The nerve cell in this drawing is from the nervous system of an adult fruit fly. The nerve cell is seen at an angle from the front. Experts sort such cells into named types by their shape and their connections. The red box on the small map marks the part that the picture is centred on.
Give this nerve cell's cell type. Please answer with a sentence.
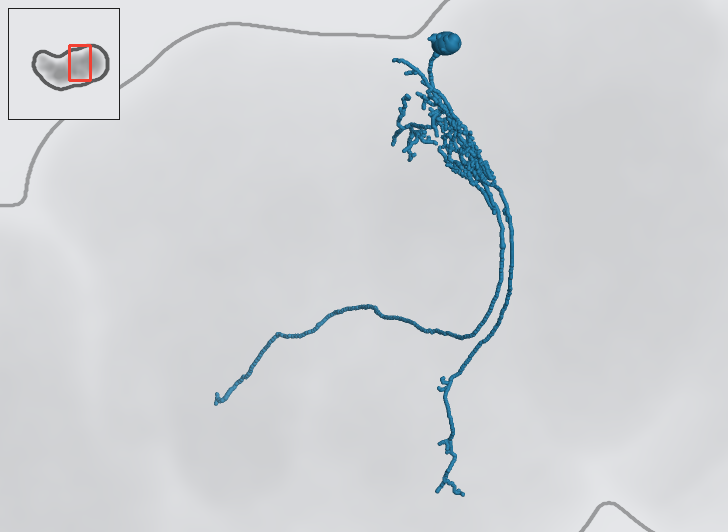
The cell type is IPC.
